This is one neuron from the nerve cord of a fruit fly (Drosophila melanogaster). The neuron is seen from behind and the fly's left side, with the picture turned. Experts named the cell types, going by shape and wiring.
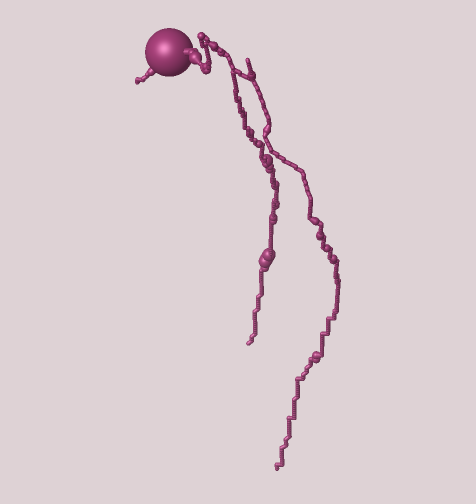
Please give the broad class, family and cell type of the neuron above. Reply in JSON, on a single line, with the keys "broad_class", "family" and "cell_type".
{"broad_class": "ascending neuron", "family": "hemilineage 01A", "cell_type": "AN01A089"}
